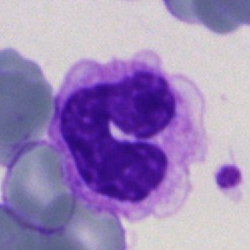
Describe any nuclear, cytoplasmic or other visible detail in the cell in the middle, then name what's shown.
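C-shaped nucleus, notch opening to the right. Chromatin dark purple, fairly dense, only small paler patches. Moderate rim of pale lilac cytoplasm, widest on the right. Cell border irregular, with small ruffled, bleb-like bulges. Band neutrophil.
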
